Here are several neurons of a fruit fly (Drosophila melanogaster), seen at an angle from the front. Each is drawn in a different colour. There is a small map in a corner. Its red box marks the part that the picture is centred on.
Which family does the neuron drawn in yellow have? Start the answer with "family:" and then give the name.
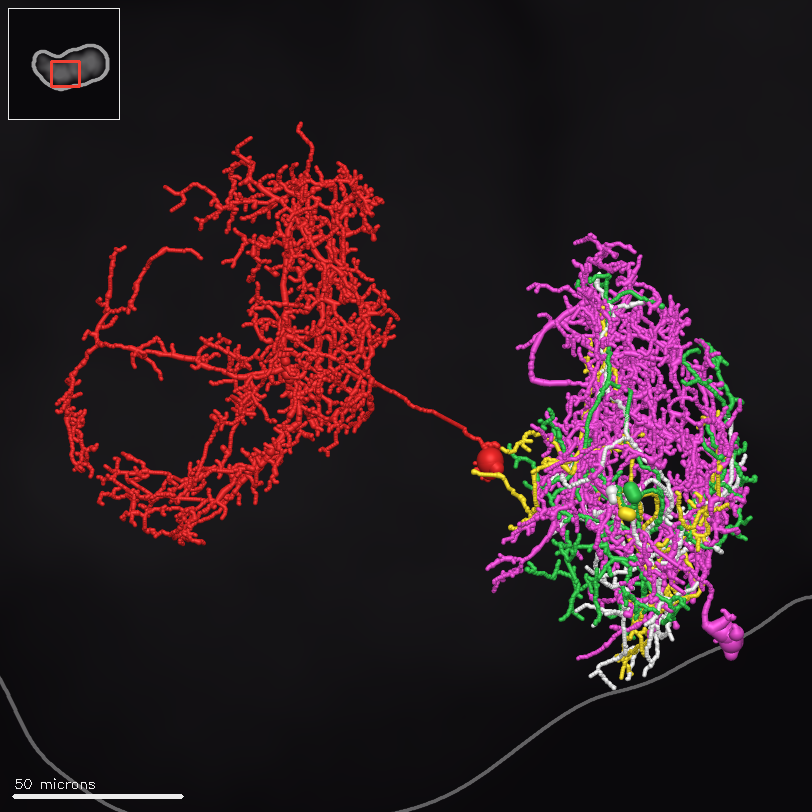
family: hemilineage 16B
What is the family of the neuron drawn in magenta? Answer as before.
family: hemilineage 08A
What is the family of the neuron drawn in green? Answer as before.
family: hemilineage 16B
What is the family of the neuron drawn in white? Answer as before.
family: hemilineage 16B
